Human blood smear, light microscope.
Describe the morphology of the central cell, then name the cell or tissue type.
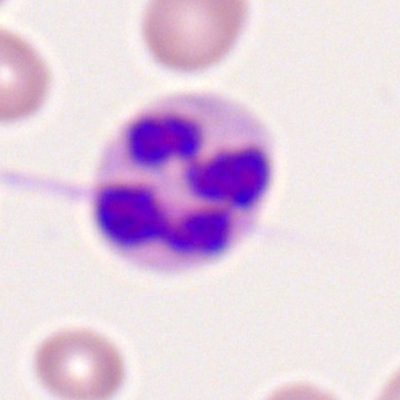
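A round, smooth outline encloses a nucleus divided into several separate lobes. These lobes lie in a ring around a paler centre. The cytoplasm shows no coarse orange or dark granules. The cell is a segmented neutrophil.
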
